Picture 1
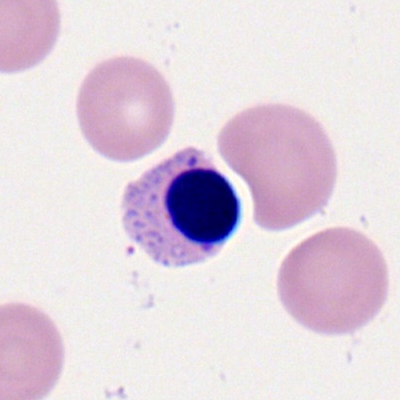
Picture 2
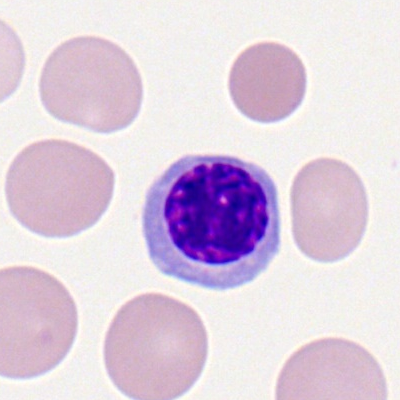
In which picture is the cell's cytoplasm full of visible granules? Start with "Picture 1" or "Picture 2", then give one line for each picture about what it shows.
Picture 1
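In picture 1: The cytoplasm is speckled with many small purple-blue dots.
In picture 2: No granules are visible in the cytoplasm.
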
